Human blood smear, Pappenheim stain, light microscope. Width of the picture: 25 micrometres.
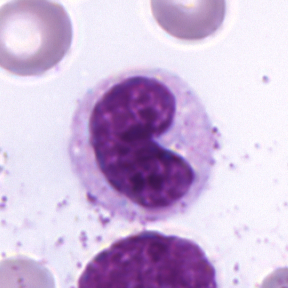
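Band neutrophil. Its nucleus, about 12 by 8 micrometres, is bent into a C or kidney shape, and the notch opens toward the right. Look at the chromatin: darker clumps sit apart, separated by paler areas. A pale pinkish-lilac rim of cytoplasm is widest on the right, inside that notch, and holds only fine, sparse, dust-like pinkish-purple granules.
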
